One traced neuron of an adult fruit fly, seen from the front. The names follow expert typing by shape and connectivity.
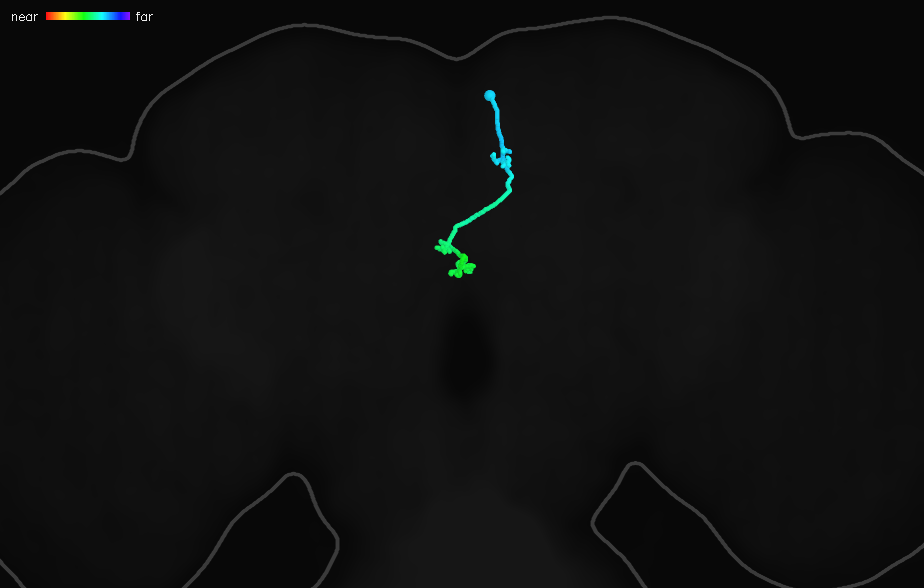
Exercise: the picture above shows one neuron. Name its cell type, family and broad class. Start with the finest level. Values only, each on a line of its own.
PFNp_e
class CX
central-brain intrinsic neuron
